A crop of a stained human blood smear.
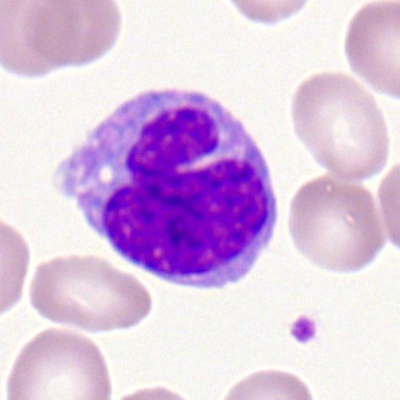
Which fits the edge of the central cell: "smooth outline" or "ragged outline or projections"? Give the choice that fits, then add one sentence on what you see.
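Ragged outline or projections. The cell's edge is slightly ragged on its left side.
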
